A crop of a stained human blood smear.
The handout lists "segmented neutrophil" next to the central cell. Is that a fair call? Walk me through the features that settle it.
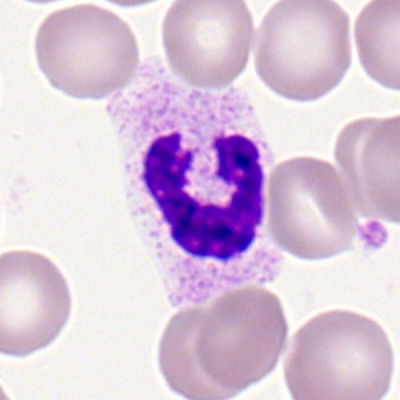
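The nucleus is one curved band, bent into a horseshoe whose open side faces the top of the picture.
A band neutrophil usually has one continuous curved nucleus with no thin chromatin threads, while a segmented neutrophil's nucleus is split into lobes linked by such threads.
So segmented neutrophil doesn't fit; this is a band neutrophil. The chromatin is dark purple and coarsely clumped.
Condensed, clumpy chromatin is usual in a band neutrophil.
The wide zone of pale pinkish-lilac cytoplasm with fine pink-purple granules would fit either name.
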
